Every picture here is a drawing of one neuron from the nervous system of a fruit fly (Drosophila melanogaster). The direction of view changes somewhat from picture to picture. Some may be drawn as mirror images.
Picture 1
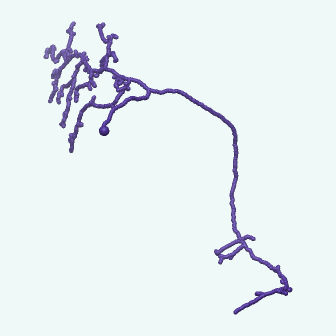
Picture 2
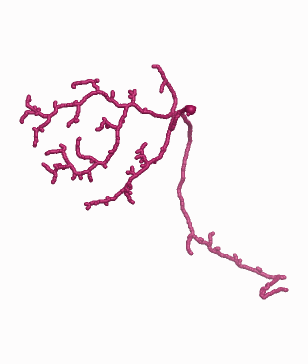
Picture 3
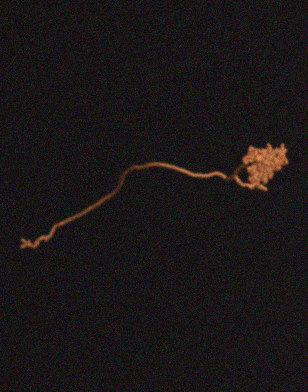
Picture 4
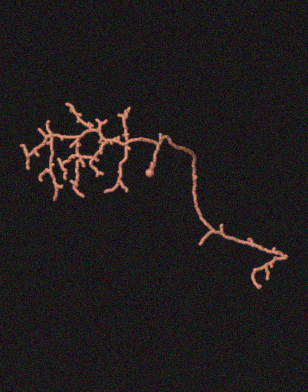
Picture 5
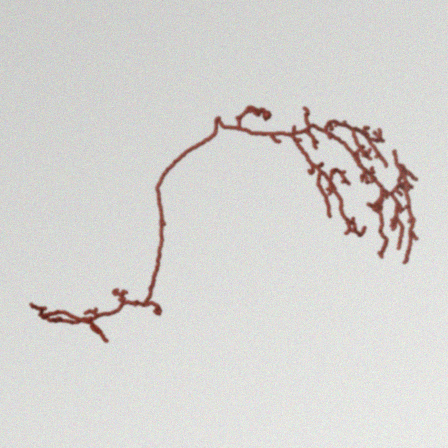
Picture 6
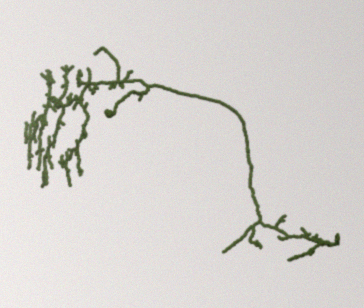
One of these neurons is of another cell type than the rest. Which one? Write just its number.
3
